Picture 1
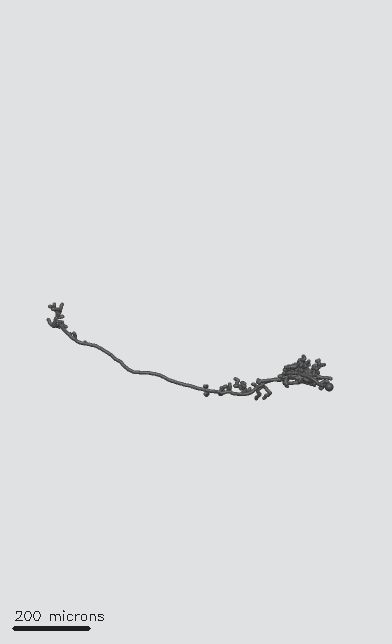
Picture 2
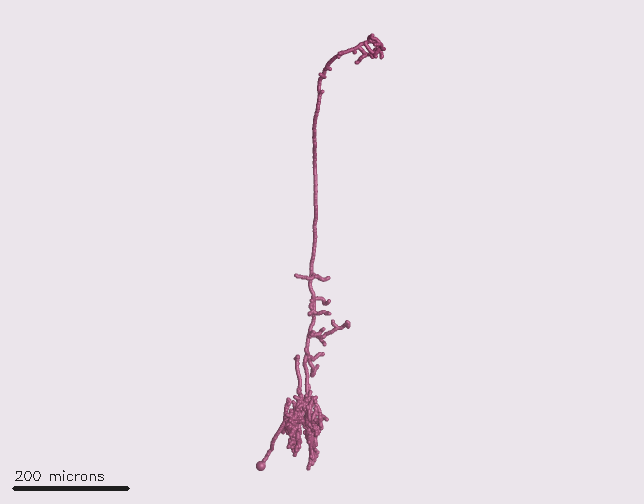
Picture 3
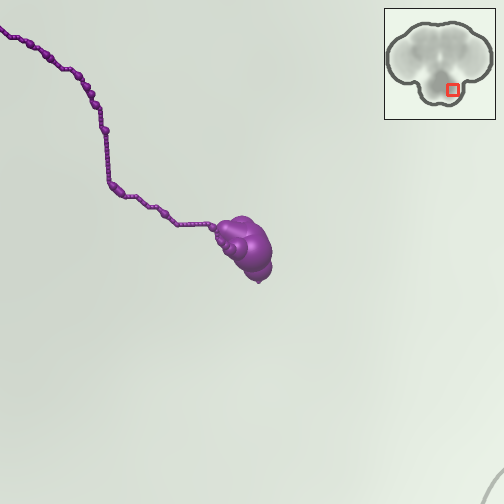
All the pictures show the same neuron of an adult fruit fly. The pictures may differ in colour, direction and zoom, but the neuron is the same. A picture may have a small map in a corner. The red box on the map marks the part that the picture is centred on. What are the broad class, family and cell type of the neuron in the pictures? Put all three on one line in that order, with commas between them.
ascending neuron, hemilineage 08B, AN08B016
